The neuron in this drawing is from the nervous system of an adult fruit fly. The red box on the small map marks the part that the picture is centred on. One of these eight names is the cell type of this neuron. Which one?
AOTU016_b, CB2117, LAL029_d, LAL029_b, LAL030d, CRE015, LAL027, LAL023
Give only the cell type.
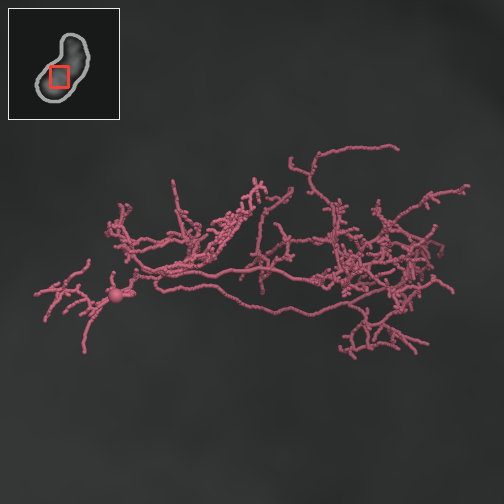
LAL029_d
